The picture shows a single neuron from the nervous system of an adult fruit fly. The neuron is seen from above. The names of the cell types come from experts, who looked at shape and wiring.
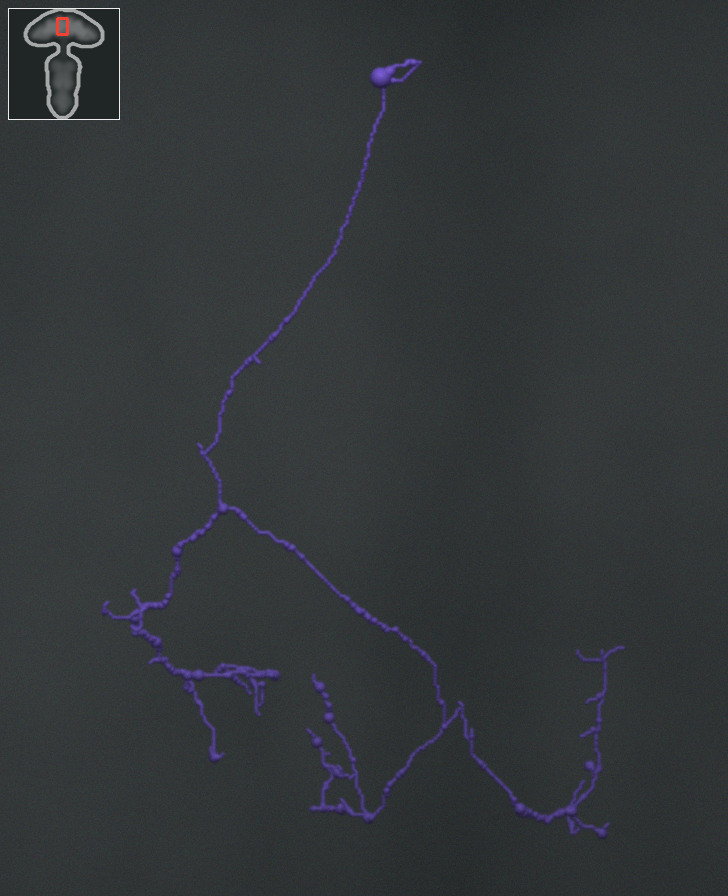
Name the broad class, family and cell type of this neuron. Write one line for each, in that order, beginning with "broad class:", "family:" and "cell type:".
broad class: central-brain intrinsic neuron
family: hemilineage SMPad2
cell type: PS005_b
